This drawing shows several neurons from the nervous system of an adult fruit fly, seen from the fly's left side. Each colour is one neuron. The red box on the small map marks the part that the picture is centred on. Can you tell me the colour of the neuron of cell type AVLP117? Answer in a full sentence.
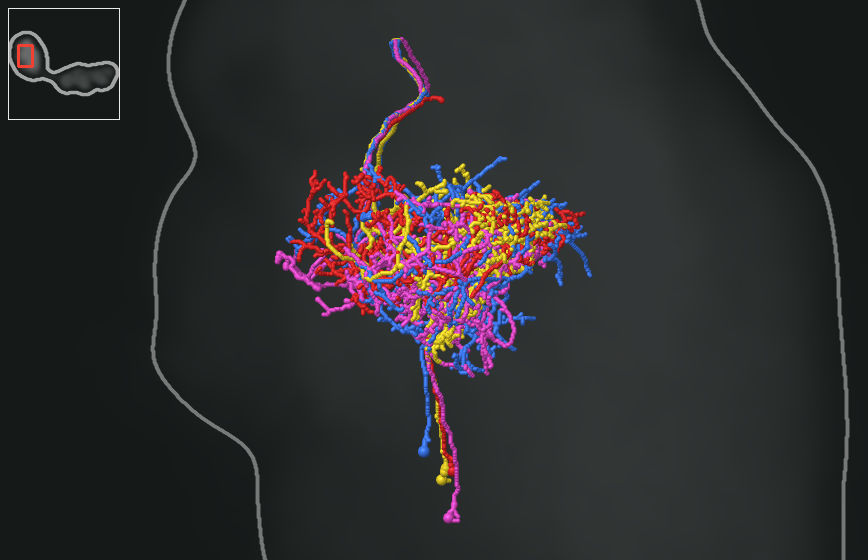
The colour is yellow.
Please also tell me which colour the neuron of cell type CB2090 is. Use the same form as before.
The colour is magenta.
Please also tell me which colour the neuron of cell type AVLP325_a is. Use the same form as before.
The colour is blue.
